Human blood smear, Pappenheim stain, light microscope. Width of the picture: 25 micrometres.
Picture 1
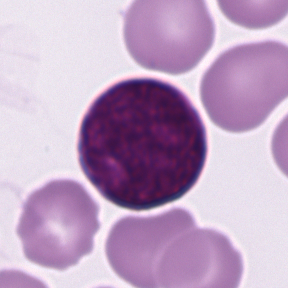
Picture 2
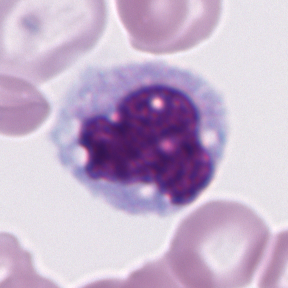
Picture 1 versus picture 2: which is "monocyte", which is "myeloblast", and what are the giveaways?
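Picture 1 is the myeloblast; picture 2 is the monocyte. The nucleus in picture 1 is round in outline and about 11 micrometres across, with a small paler patch at lower left and no visible nucleoli.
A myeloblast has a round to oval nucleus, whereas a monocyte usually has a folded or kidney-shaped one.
In picture 2 the nucleus measures about 12 by 10 micrometres and fills about 50% of a cell about 14 micrometres across. Cytoplasm in picture 1 is at most a very thin rim; in picture 2 it is pale greyish-blue and forms a wider band at the upper left than at the lower right.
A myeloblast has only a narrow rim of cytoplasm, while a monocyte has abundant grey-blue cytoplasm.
No distinct granules appear in picture 1, while the cytoplasm in picture 2 has a fine, dusty texture without coarse granules.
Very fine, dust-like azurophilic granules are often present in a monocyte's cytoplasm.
A few small clear vacuoles lie beside the nucleus in picture 2.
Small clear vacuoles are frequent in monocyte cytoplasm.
The outline in picture 1 is smooth, without surface projections; that in picture 2 is roughly oval with a slightly uneven edge.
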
